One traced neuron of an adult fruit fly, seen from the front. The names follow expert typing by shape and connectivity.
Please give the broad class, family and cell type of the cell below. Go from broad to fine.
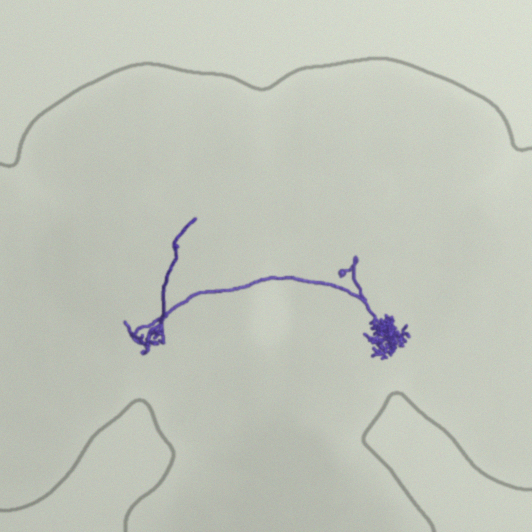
central-brain intrinsic neuron; hemilineage DM6_ventral; WED166_a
